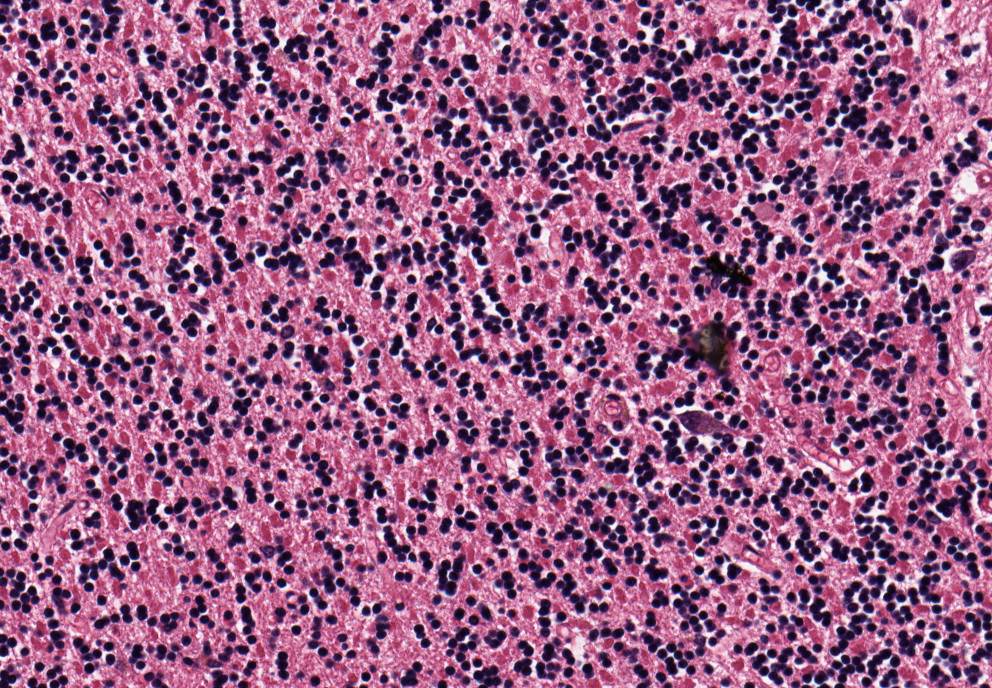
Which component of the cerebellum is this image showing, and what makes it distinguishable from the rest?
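The field shows the granular layer. Small, round, uniformly dark nuclei with almost no visible cytoplasm crowd nearly the whole field on a pink background.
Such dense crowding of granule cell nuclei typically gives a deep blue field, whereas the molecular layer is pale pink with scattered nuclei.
Toward the upper right the nuclei thin out and pink fibrillary background predominates.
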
